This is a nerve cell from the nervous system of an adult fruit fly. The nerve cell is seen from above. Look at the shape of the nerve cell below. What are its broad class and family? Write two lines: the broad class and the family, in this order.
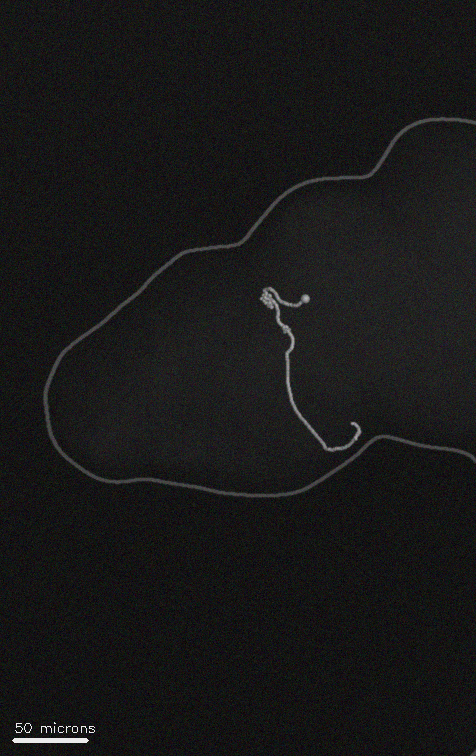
optic-lobe intrinsic neuron
Tm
